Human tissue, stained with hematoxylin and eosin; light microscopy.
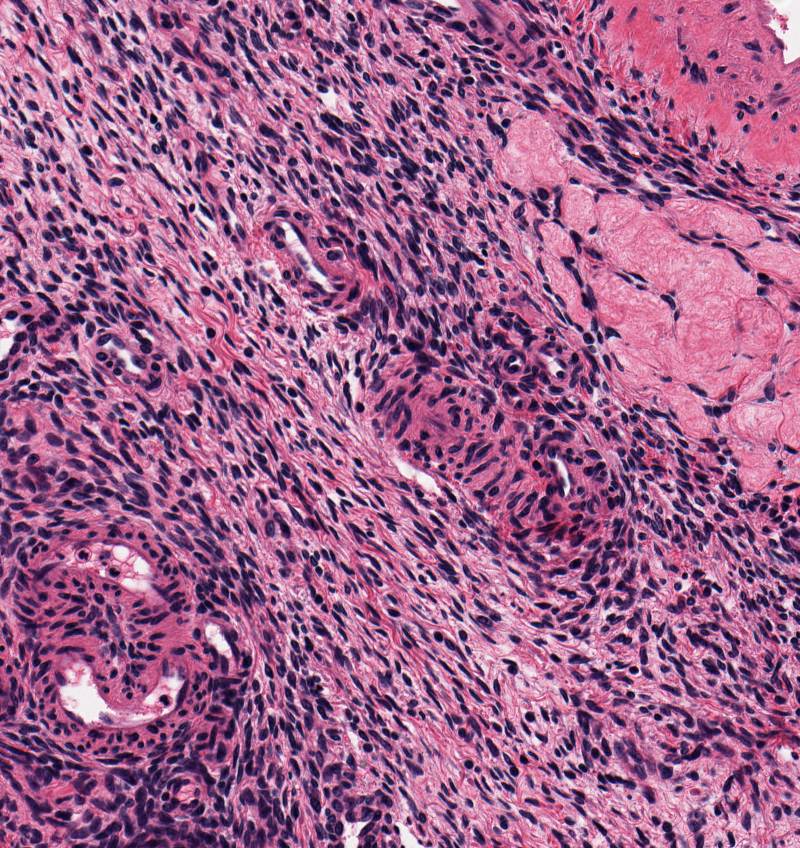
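Ovary. Cells: densely packed spindle cells filling most of the field. Nuclei: elongated and darkly stained, with scant cytoplasm around them. Vessels: small, with narrow slit-like lumens; in the lower left, spindle cells wrap concentrically around them. Haematoxylin and eosin.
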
